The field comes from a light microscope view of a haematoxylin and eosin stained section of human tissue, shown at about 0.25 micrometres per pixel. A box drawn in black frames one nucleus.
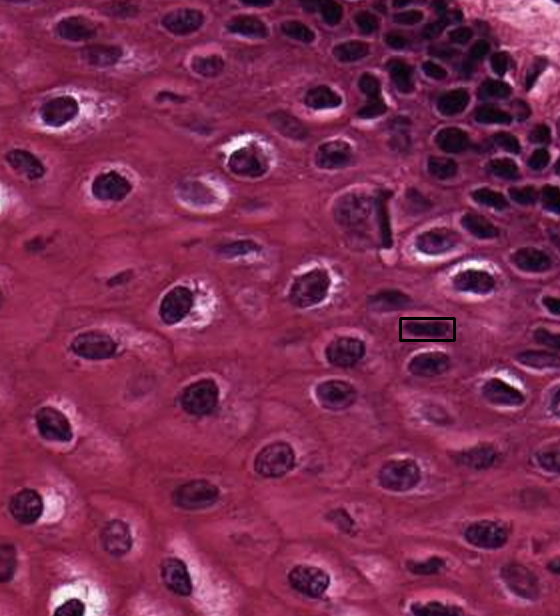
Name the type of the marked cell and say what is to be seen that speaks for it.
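The marked cell is a squamous epithelial cell. The nucleus is elongated and flattened, lying horizontally, and is clearly narrower than the rounder oval nuclei of the cells around it. The nucleus stains dark purple fairly evenly along its length. Unlike several neighbouring nuclei, it has no clear pale halo; pink cytoplasm lies directly against it. The cytoplasm is pink and fairly plentiful, with a faint outline that blends into the neighbouring cells. It sits among stacked cells just below and left of the zone of crowded, dark, closely packed nuclei at the upper right, with another cell with an oval nucleus directly beneath it.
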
